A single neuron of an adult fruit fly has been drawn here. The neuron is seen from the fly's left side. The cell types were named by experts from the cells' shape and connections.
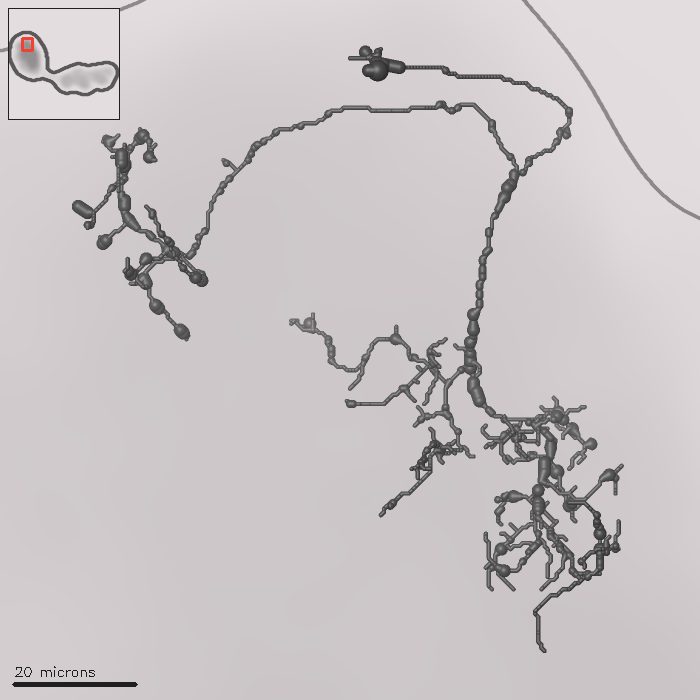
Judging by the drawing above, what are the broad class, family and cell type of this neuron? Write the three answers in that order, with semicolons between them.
central-brain intrinsic neuron; hemilineage LHd2; SLP314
